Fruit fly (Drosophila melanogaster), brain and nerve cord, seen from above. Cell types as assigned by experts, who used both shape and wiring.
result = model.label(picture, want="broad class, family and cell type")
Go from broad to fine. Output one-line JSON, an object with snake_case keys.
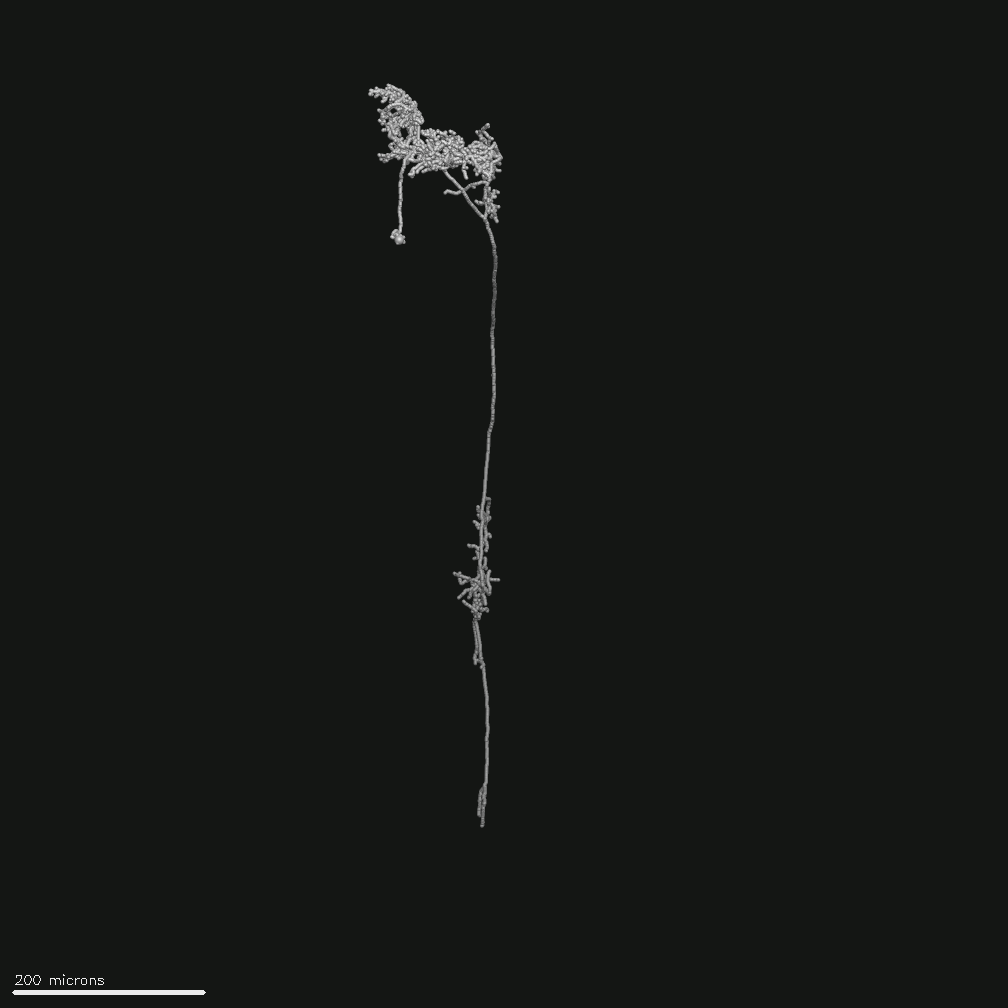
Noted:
{"broad_class": "descending neuron", "family": "DNp", "cell_type": "DNp45"}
